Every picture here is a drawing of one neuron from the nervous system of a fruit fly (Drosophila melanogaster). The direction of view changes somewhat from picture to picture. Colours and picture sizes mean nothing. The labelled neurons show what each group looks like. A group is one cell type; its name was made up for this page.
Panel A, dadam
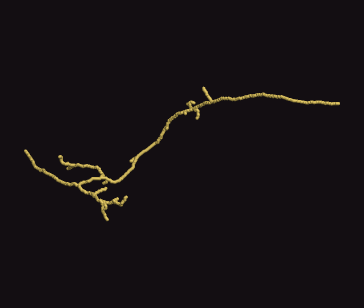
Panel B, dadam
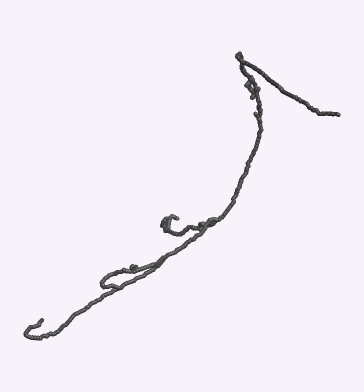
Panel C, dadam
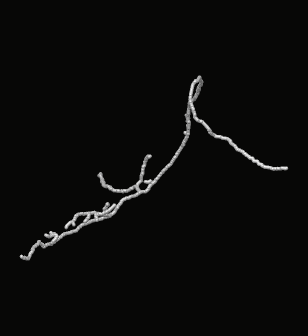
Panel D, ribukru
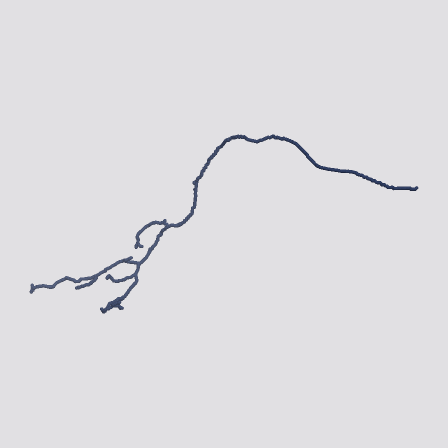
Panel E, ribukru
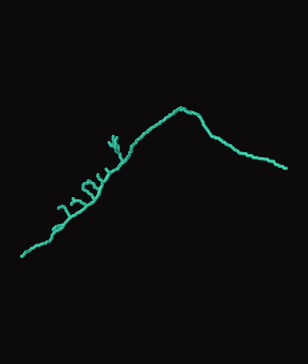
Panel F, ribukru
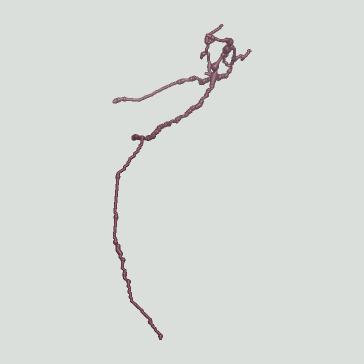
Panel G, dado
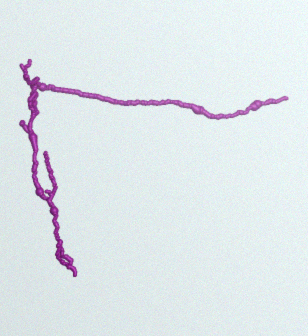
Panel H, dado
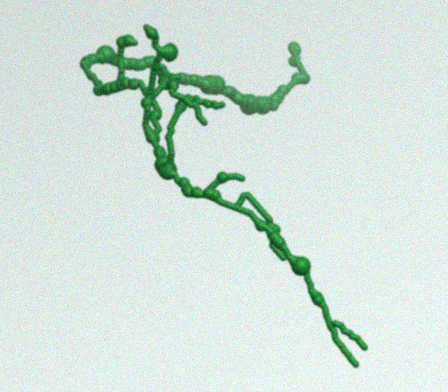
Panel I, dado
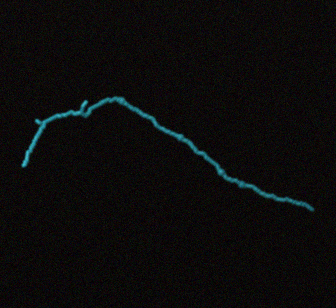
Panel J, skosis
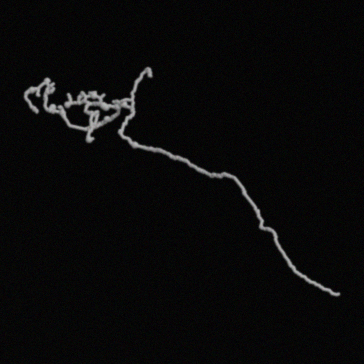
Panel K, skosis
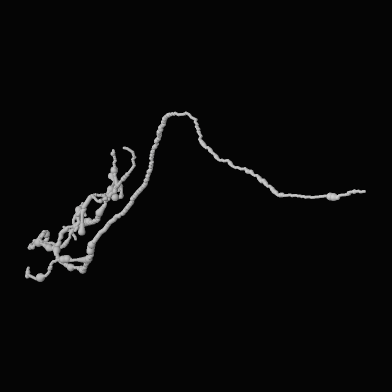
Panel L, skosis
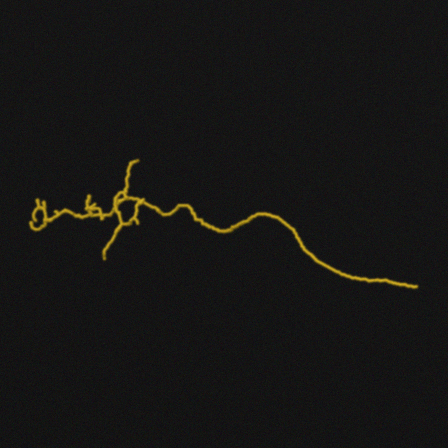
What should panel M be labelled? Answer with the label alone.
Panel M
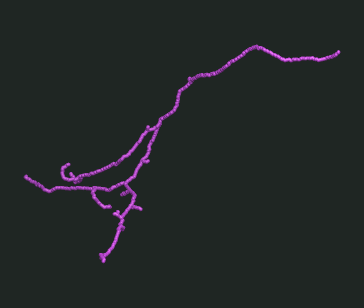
dadam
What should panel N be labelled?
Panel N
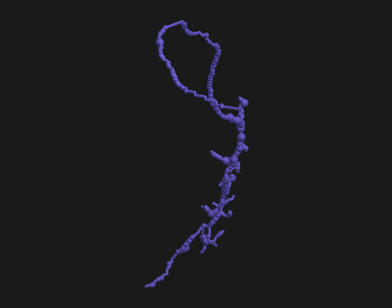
ribukru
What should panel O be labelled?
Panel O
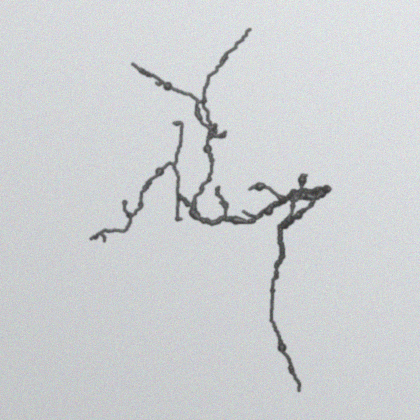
dadam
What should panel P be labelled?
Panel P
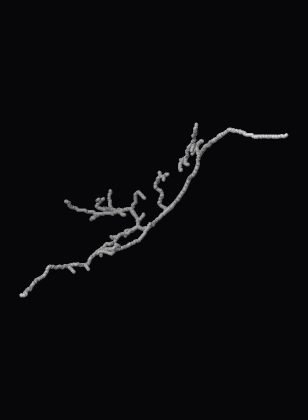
dadam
